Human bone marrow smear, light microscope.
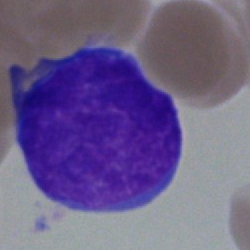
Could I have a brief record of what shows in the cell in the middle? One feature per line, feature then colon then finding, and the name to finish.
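Chromatin: finely stippled, not coarsely clumped
Nucleus: takes up nearly the whole cell
Cytoplasm: just a thin deep blue rim
Flap: pale blue cytoplasm sticking out at the upper-left edge
Name: blast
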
